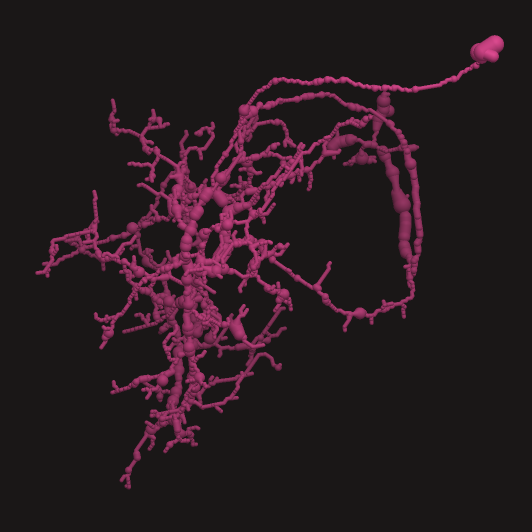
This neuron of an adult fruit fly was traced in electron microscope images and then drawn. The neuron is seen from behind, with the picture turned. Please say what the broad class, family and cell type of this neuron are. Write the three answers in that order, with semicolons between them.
nerve-cord intrinsic neuron; hemilineage 20A.22A; IN20A.22A024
